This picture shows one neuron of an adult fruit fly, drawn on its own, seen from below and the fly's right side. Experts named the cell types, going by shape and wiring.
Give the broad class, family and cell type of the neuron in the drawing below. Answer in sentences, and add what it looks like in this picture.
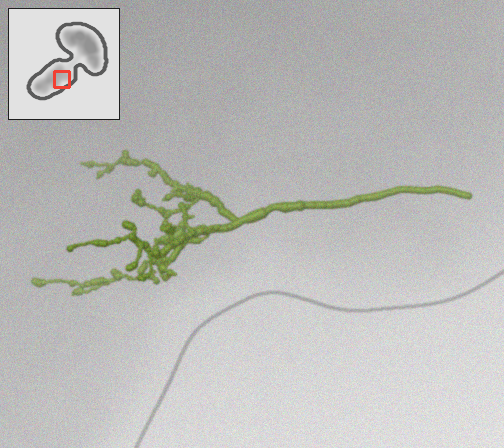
Its broad class is sensory neuron entering the nerve cord. Its family is called class mechanosensory proprioceptive. Its cell type is SNpp09. It is in the nerve cord and does not reach the brain. No cell body is drawn.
